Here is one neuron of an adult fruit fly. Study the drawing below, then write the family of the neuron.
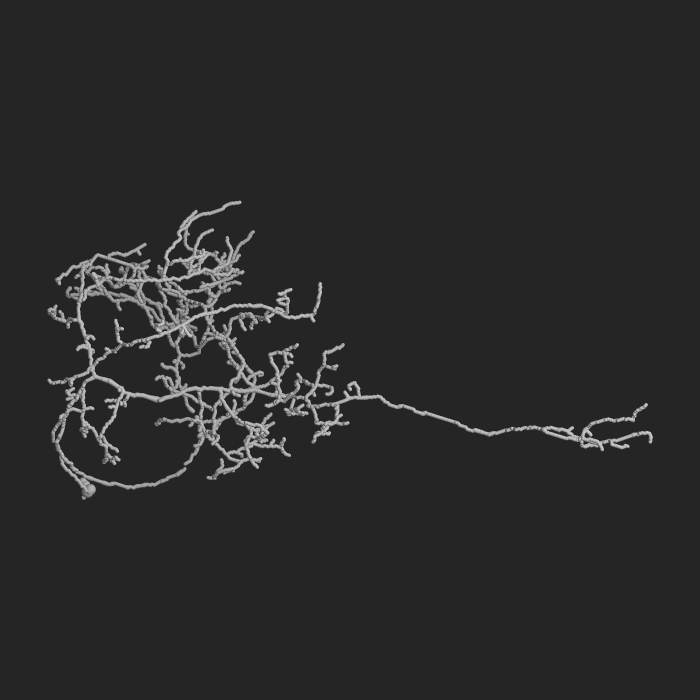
hemilineage VLPa1_lateral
